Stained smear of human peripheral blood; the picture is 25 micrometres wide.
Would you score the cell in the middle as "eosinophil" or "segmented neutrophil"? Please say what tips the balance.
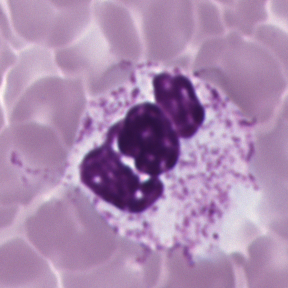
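This one is a segmented neutrophil. See how the nucleus splits into three separate lobes, running from lower left to upper right?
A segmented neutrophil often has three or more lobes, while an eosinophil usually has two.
Its granules are fine and violet.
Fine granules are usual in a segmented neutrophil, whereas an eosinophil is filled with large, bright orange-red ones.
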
